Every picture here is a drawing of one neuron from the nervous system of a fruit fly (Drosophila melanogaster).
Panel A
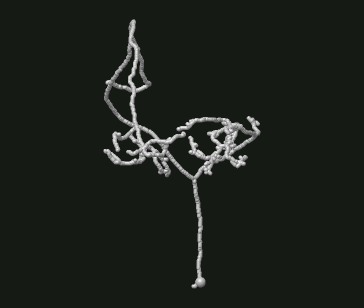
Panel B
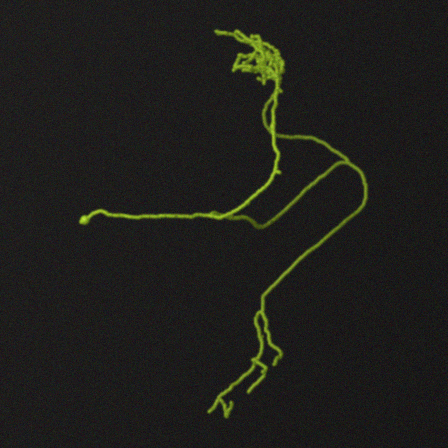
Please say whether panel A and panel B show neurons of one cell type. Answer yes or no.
yes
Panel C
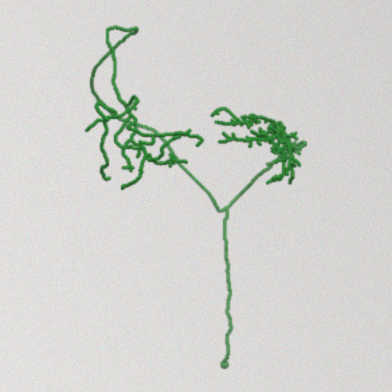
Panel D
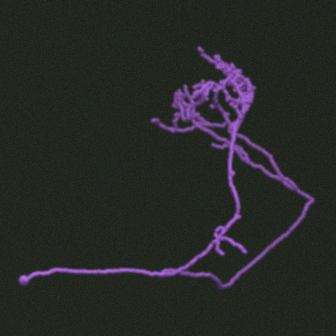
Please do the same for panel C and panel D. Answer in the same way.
yes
